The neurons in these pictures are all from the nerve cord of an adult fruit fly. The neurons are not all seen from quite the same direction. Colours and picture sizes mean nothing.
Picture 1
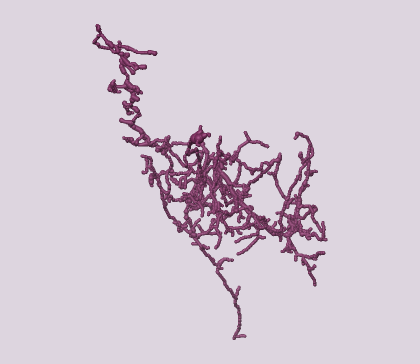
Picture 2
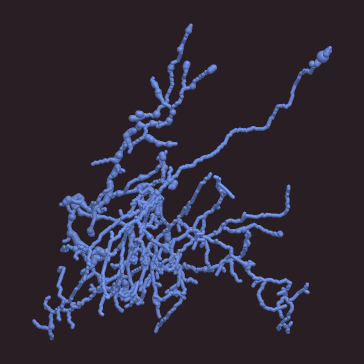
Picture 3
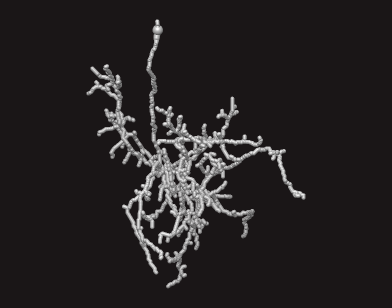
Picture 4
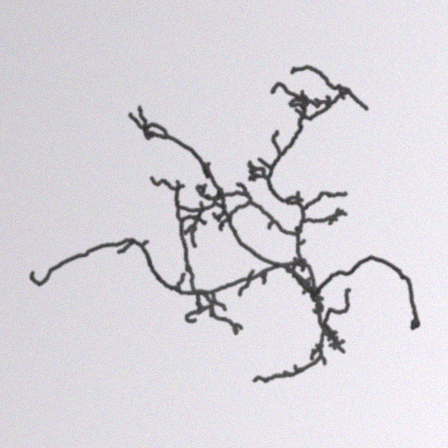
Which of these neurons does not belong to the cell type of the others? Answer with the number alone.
4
